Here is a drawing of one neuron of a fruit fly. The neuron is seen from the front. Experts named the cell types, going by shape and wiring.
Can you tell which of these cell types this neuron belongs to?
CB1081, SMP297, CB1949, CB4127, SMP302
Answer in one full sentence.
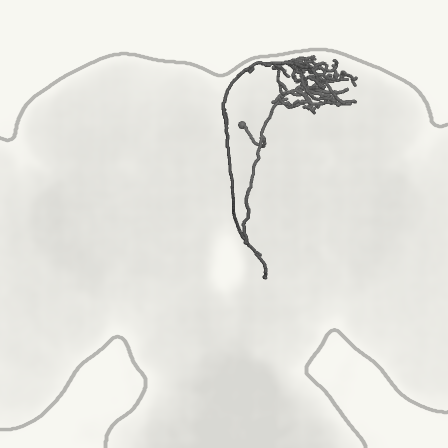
The type of this neuron is the cell type CB4127.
